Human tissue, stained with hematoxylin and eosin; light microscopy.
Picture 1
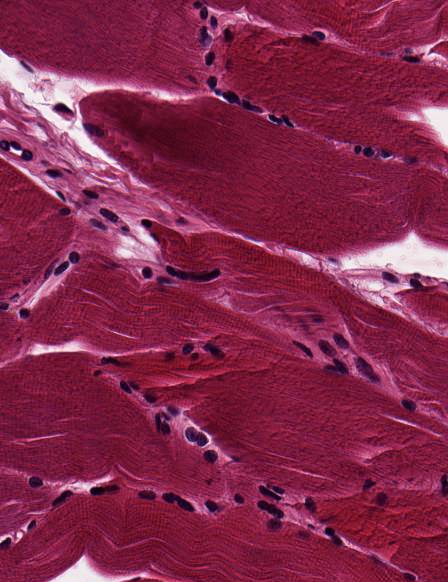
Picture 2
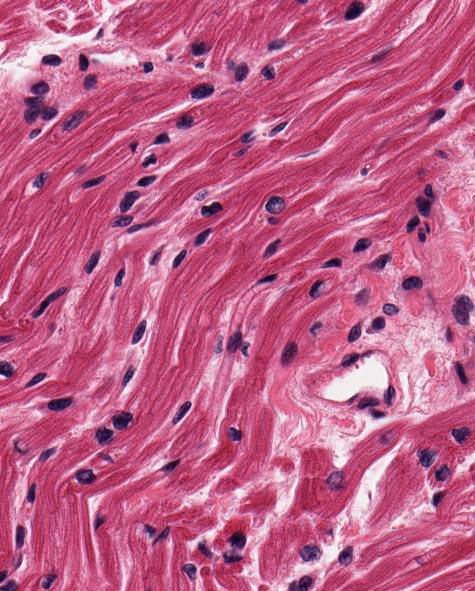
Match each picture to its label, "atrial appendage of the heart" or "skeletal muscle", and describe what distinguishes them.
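Quick one: skeletal muscle is picture 1, and atrial appendage of the heart is picture 2. The fibres in picture 1 carry fine cross-striations at right angles to their length, whereas those in picture 2 branch and join their neighbours. The nuclei differ too. In picture 1 they're dark purple, elongated along the fibres and sit at the fibre edges rather than in the centres. In picture 2 they're oval and lie centrally. The muscle cytoplasm in picture 2 stains deep pink with eosin. Between the fibres of picture 1 run thin strands of paler connective tissue with scattered nuclei, widest toward the upper left. Picture 2 has a small blood vessel with an empty lumen in the right middle, inside a pale loose area of connective tissue.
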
